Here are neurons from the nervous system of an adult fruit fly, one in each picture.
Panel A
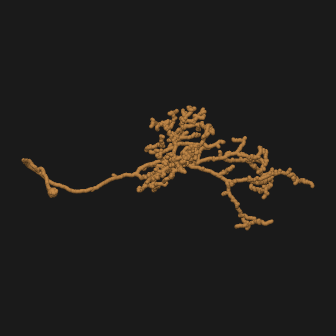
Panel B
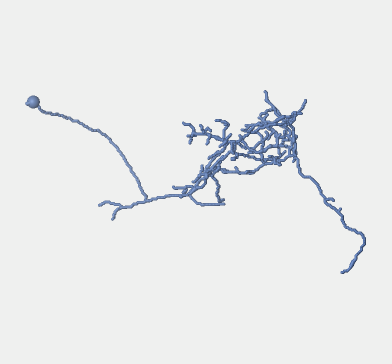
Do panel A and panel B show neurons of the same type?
yes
